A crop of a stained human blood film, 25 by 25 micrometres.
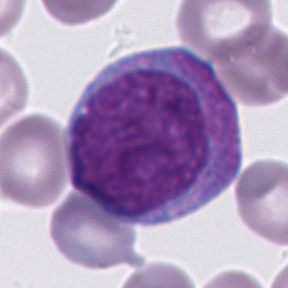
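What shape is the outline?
Roughly round, though a few stretches are slightly flattened and angular.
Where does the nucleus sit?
Off-centre, over toward the left side.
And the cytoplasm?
A moderate rim, widest on the right, with no vacuoles.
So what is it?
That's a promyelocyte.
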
